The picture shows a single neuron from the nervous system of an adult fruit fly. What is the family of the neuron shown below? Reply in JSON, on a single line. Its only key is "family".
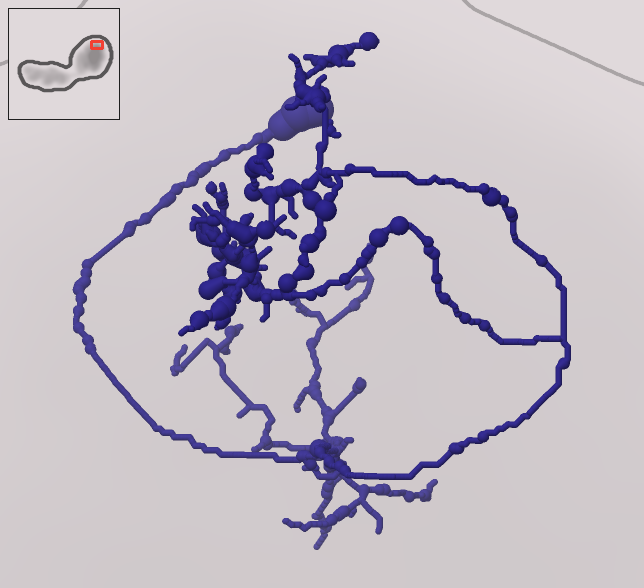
{"family": "hemilineage SLPad1_posterior"}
